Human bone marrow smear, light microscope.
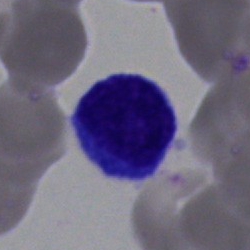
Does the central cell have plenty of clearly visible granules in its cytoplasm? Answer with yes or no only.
No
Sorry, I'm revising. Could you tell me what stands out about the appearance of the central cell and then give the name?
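Look at the outline first: it's round and smooth. The nucleus takes up nearly the whole cell. Its chromatin is dense and stains a very dark purple. You won't find any nucleoli in it. This is a lymphocyte.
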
